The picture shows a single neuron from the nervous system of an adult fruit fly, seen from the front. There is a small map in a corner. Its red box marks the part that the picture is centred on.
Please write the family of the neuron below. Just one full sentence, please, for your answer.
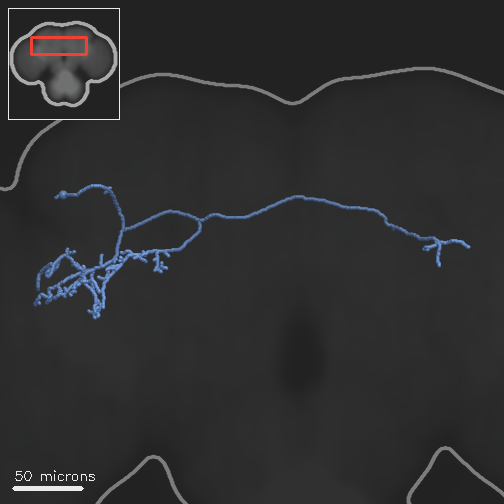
This neuron falls within the family hemilineage VLPd1.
